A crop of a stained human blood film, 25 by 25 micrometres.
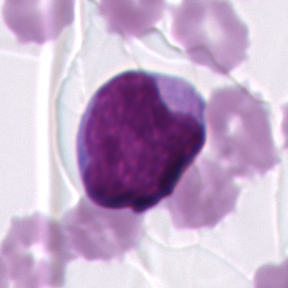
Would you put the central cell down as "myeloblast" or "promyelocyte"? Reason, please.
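The answer is myeloblast. Checking the outline first, it is roughly round, without large bulges. Next comes the nucleus, about 11 micrometres across, with a shallow notch on its upper right side, filling about 80% of the cell's area. Last is the cytoplasm, pale blue, with most of what is visible lying in a crescent at the upper right of the cell.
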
